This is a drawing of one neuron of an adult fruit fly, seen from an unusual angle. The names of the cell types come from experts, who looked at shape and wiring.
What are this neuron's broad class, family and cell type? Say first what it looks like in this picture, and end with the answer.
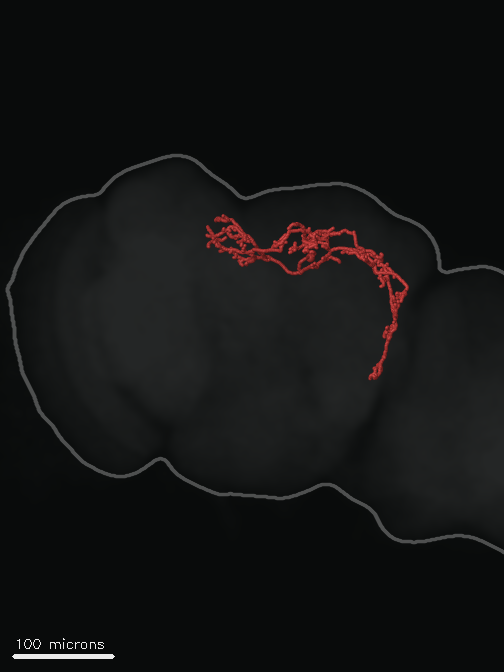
Its cell body lies in the middle of the picture. By the scale bar it is about 200 microns wide in this view. Its broad class is central-brain intrinsic neuron. The family is hemilineage DM1_dorsal. The cell type is SMP490.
